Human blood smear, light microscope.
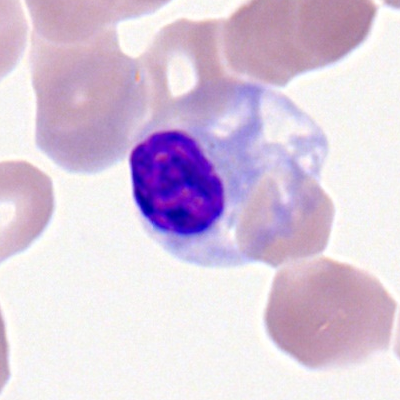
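Erythroblast, the central cell in this stained blood smear. Its nucleus sits toward the left of the cell. No nucleolus is visible within it. The cytoplasm is pale blue, and the cell outline is irregular rather than smoothly round.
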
